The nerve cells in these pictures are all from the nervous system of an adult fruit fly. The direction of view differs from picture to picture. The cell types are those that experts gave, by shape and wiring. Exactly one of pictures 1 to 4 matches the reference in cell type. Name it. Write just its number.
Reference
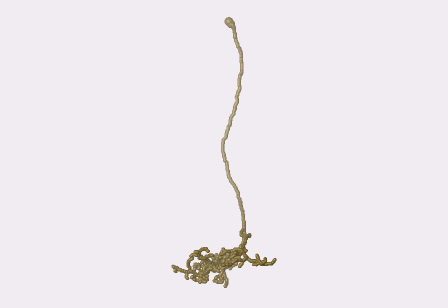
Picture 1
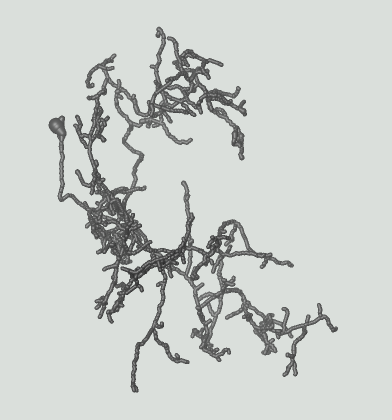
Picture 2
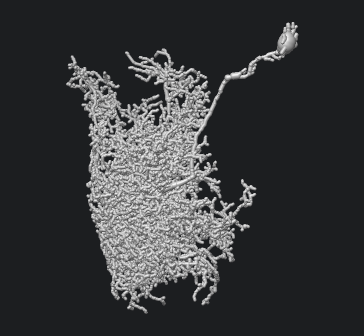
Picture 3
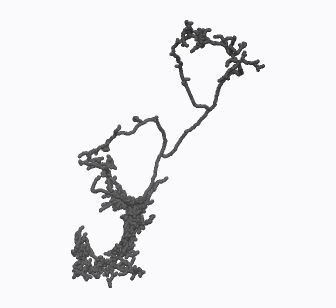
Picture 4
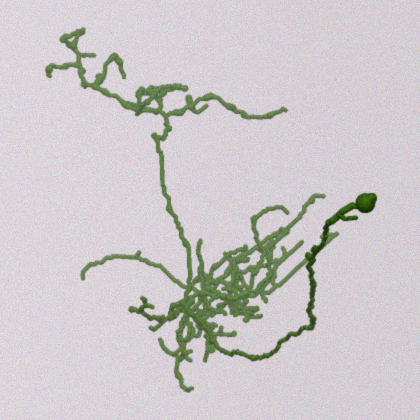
4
